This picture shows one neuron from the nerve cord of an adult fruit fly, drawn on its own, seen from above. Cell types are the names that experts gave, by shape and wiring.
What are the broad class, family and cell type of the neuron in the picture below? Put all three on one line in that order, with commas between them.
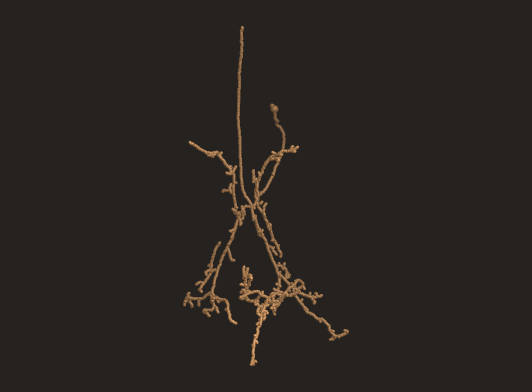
ascending neuron, hemilineage 08B, AN08B102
